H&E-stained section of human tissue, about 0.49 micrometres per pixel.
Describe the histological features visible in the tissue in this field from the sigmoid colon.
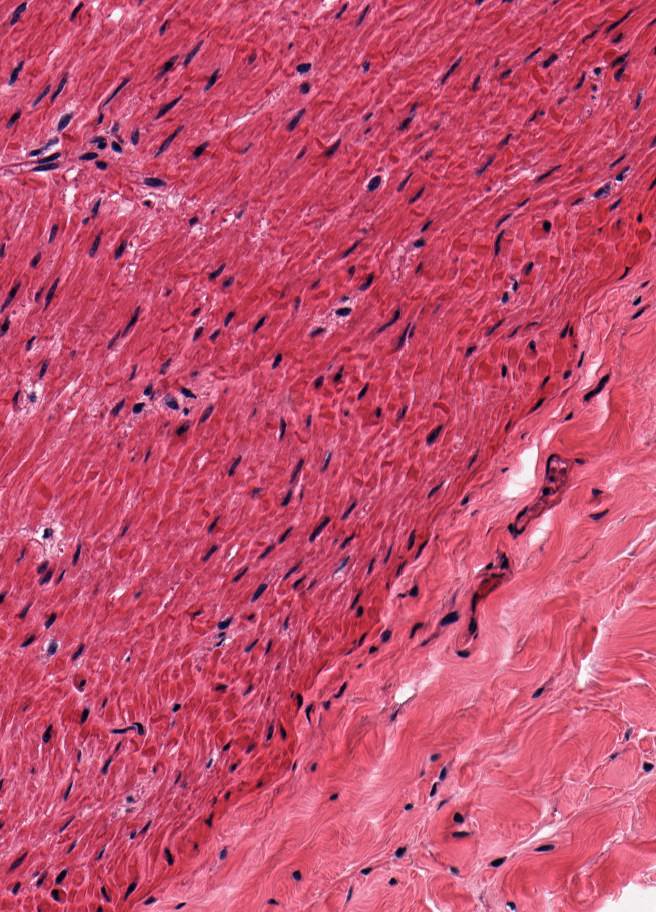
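Upper-left two-thirds of field: dense band of deeply eosinophilic smooth muscle. Nuclei elongated, cigar-shaped, dark. No cross-striations visible in the cytoplasm. Lower-right corner: paler connective tissue of wavy, pale pink collagen bundles, few nuclei.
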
